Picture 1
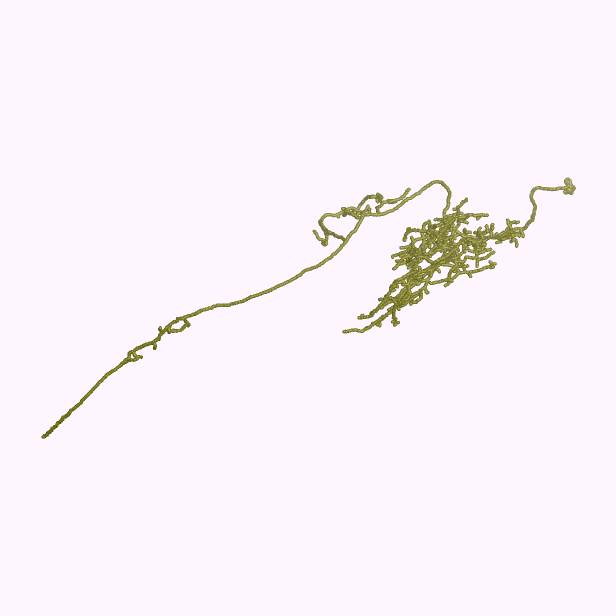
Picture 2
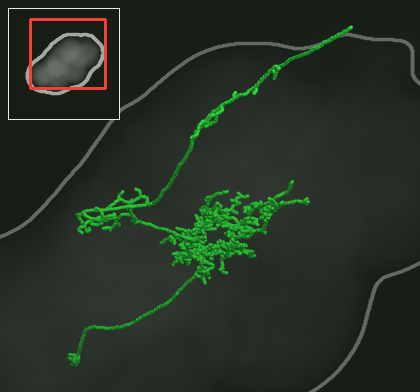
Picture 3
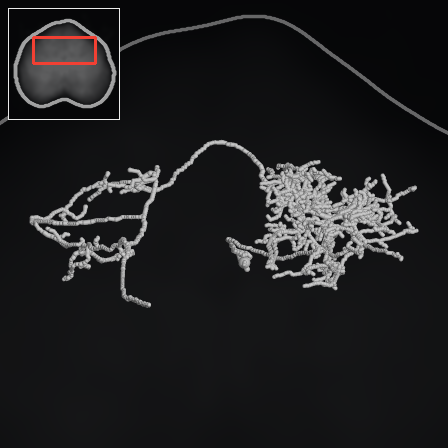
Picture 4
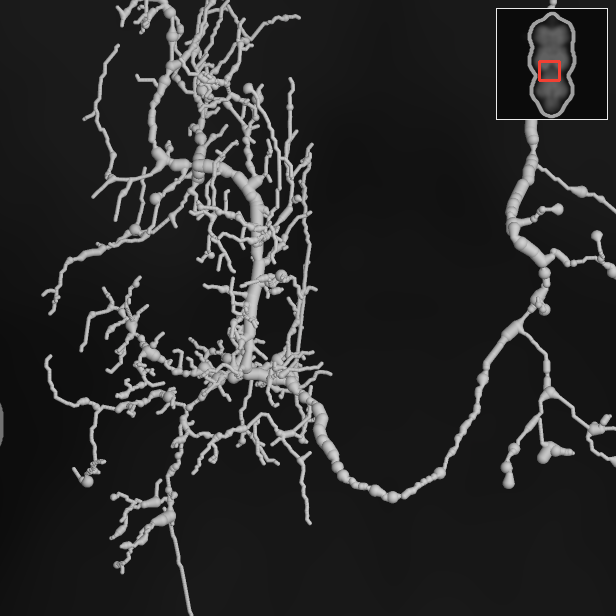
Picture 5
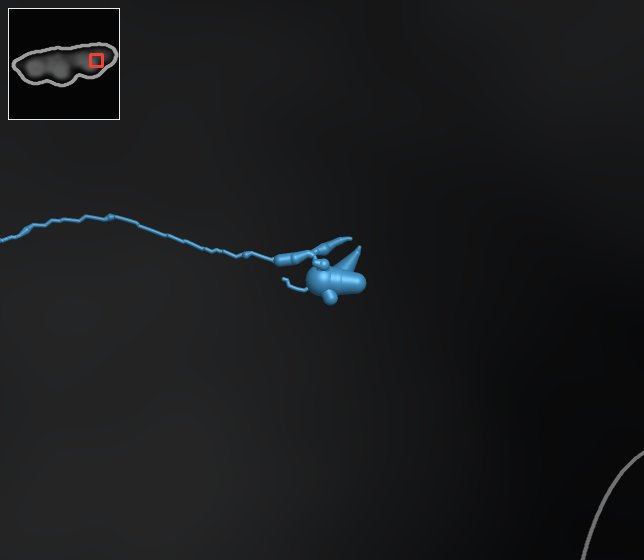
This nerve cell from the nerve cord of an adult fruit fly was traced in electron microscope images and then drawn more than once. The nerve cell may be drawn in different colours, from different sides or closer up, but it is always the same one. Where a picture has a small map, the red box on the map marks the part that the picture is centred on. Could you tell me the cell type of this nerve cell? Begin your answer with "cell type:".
cell type: AN06A026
